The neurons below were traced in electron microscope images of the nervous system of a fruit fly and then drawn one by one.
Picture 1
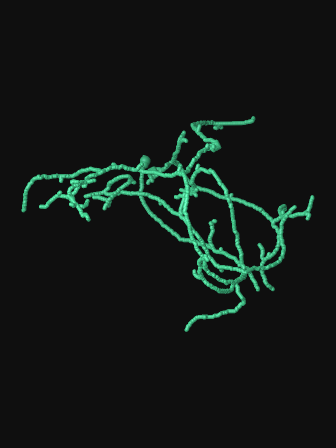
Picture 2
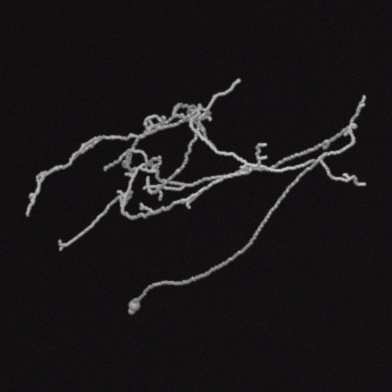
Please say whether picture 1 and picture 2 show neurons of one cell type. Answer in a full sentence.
They are of the same cell type.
